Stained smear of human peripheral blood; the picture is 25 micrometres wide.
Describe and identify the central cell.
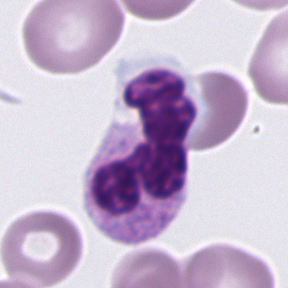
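At least three lobes, joined together, make up the nucleus. Chromatin is dark purple and coarsely clumped. Fine, dust-like pinkish-purple granules lie in the cytoplasm. The outline of the cell is irregular rather than round. The cell is a segmented neutrophil.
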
